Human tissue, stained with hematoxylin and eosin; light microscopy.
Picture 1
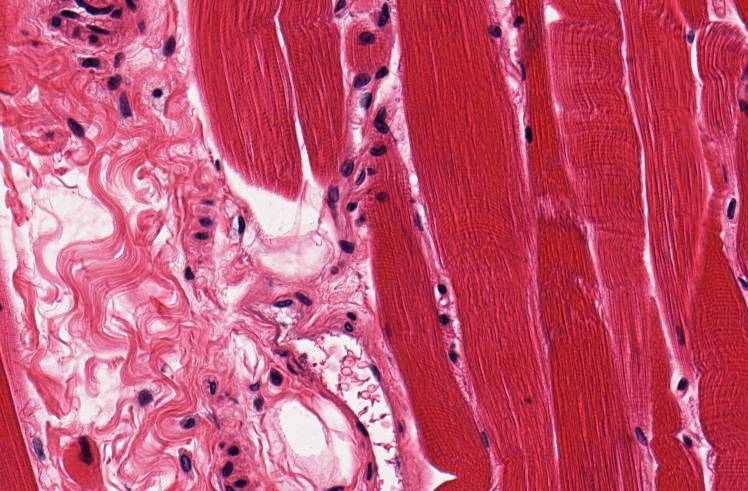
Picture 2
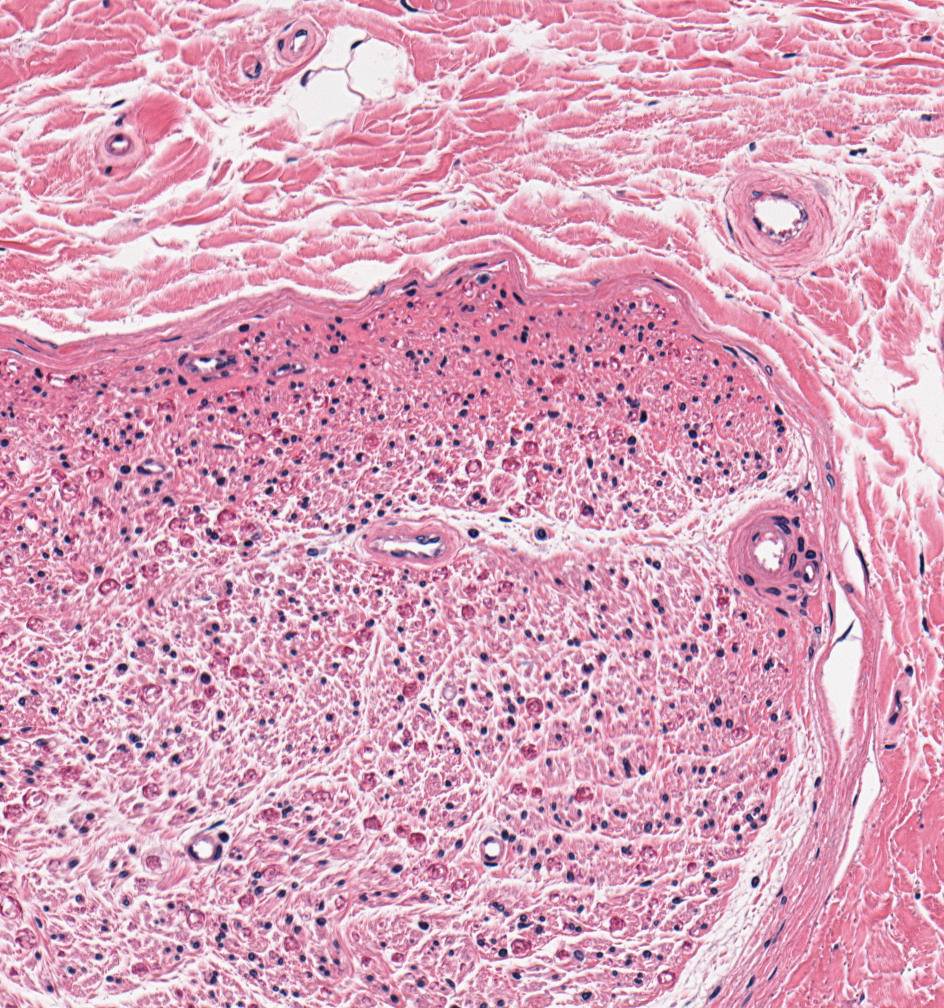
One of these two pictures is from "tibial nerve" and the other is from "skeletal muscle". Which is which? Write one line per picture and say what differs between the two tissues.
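Picture 1 – skeletal muscle. The muscle fibres run roughly from the top to the bottom of the field.
Picture 2 – tibial nerve. The nerve fibres inside the bundle are cut across, appearing as small round pink dots with pale rims.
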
